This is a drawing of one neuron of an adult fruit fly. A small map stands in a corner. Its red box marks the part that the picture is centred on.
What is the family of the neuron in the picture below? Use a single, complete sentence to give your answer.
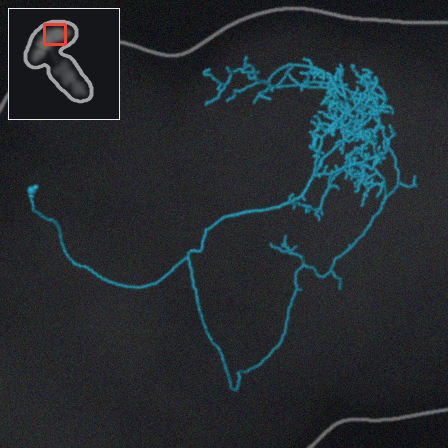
Family assignment for this neuron is hemilineage LALv1_ventral.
